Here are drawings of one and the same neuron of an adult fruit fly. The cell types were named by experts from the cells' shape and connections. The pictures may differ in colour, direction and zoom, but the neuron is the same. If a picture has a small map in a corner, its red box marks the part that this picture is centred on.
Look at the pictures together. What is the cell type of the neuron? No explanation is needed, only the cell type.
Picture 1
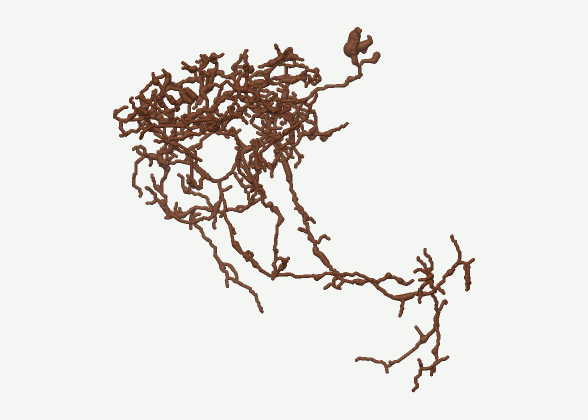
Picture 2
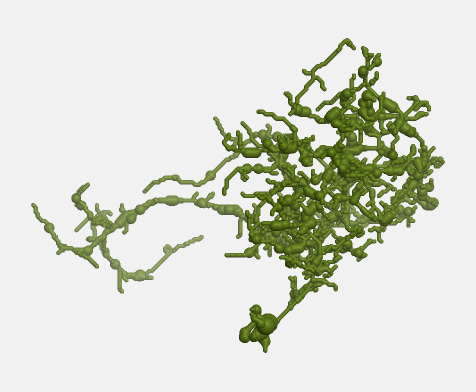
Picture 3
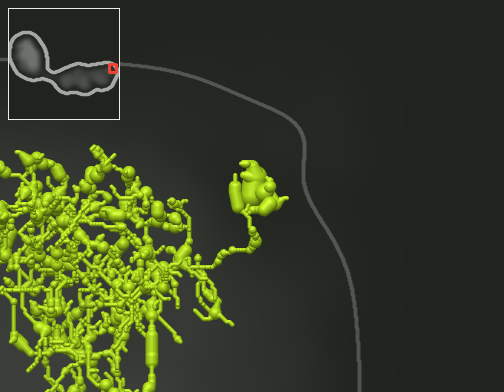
INXXX262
